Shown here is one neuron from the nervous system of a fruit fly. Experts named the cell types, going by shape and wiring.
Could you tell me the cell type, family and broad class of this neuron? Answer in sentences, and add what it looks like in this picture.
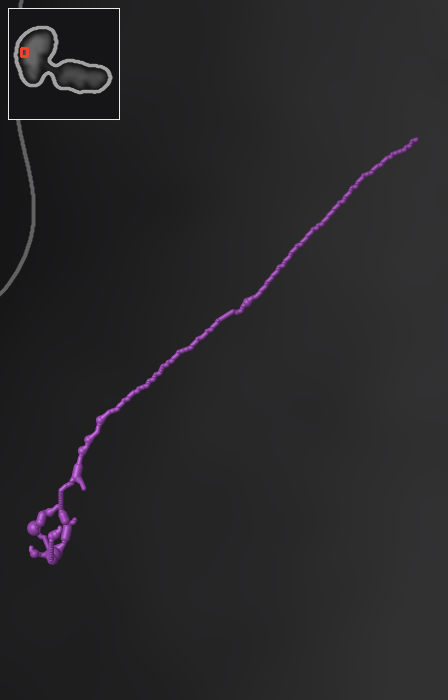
The cell type is ORN_DA3. Its family is called class olfactory. It is a sensory neuron entering the brain. It is in the brain and does not reach the nerve cord. The drawing shows no cell body. There are a dozen or fewer branch ends.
